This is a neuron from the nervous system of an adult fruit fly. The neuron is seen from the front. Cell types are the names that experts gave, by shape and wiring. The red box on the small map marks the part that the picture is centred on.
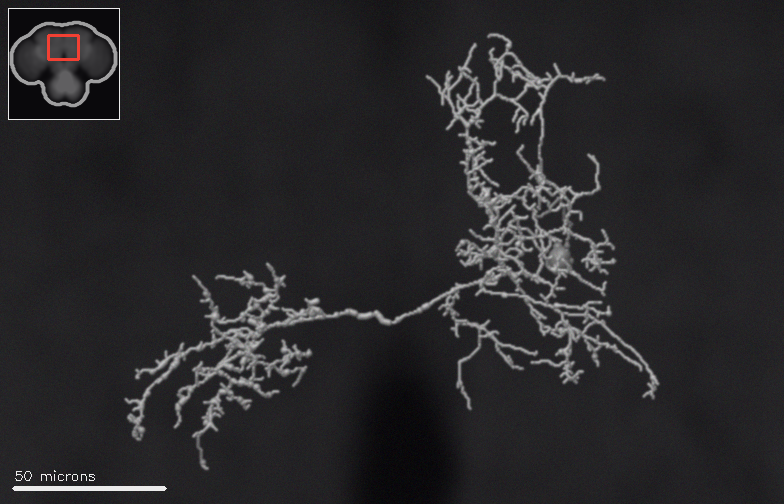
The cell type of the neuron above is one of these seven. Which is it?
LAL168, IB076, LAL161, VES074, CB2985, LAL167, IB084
LAL161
